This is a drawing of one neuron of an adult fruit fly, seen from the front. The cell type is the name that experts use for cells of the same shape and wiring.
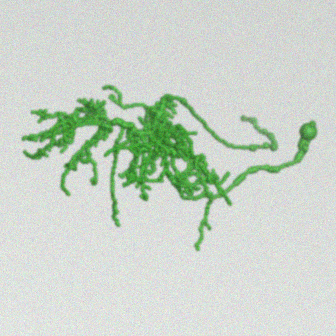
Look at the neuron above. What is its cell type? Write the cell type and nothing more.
MNad16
